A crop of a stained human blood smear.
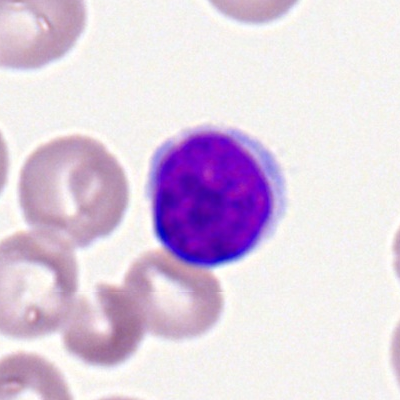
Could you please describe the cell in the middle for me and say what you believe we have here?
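Thin rim of cytoplasm around the nucleus. Cytoplasm pale blue, with no visible granules or vacuoles. Lymphocyte.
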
